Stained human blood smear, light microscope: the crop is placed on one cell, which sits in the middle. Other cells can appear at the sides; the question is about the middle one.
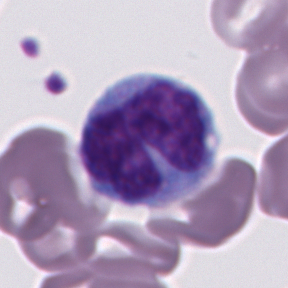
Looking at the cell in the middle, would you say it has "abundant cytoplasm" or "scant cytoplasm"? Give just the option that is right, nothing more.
Scant cytoplasm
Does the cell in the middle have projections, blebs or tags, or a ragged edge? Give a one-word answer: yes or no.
No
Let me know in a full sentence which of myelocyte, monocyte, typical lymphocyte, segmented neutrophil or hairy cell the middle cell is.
The crop's centre is taken up by a monocyte.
